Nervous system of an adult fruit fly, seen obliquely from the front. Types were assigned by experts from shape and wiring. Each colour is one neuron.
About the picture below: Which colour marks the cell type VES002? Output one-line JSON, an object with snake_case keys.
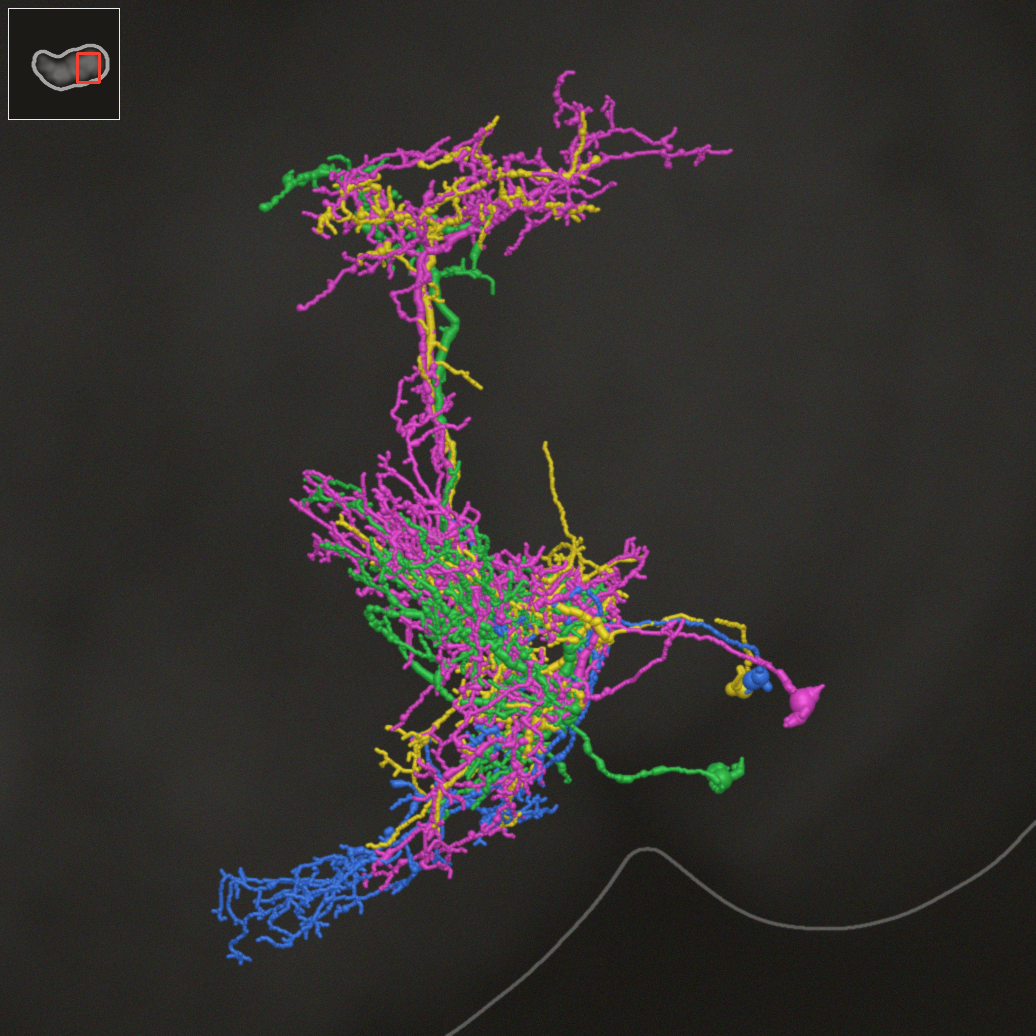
{"colour": "yellow"}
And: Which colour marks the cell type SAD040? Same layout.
{"colour": "blue"}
